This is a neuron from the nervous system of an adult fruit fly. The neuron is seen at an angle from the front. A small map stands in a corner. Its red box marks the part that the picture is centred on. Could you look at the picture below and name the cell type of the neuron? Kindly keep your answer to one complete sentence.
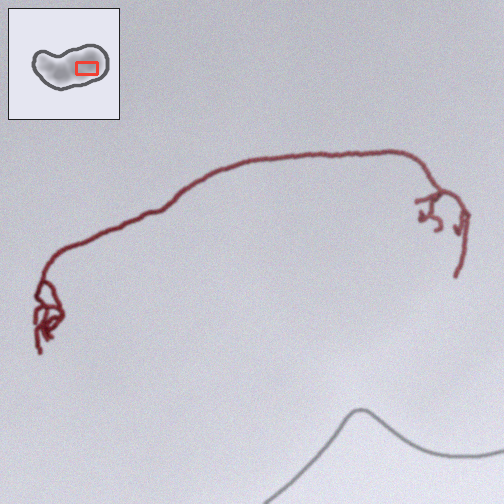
The cell type held by this neuron is ORN_VL2a.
